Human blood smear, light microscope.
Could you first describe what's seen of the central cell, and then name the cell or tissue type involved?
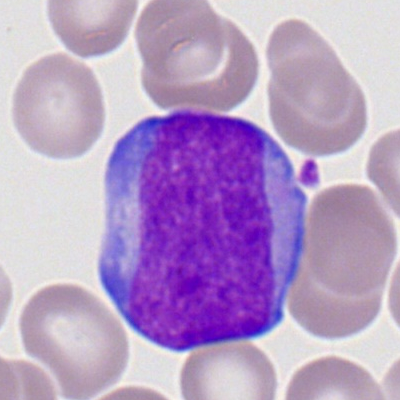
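Smooth and roughly squarish, with rounded corners, the cell outline encloses a single unlobed nucleus. That nucleus is roughly rectangular, taller than it is wide, and occupies most of the cell, so only a modest rim of cytoplasm remains. No granules are visible in the cytoplasm. This cell is a myeloblast.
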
